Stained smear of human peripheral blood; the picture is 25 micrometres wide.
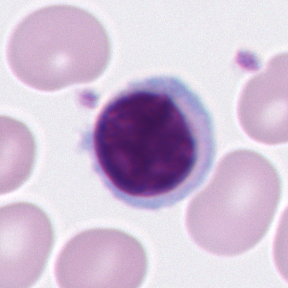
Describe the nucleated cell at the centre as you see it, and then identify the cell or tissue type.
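Chromatin dense, dark purple, coarsely clumped. Widest cytoplasmic band lies on the right side of the nucleus. Cytoplasm free of visible granules and of vacuoles. Cell: typical lymphocyte.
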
